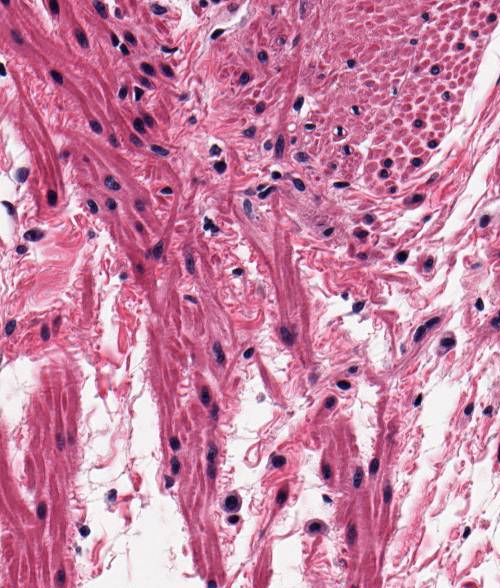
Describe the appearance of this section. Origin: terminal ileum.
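Pink spindle-shaped cells form bundles that run obliquely to vertically across the field, mostly from top-left downward. Their nuclei are elongated and dark-staining, lying along the long axis of the cells. Loose, wispy pink connective tissue with clear spaces between its strands separates the bundles. No epithelial lining is present anywhere.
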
